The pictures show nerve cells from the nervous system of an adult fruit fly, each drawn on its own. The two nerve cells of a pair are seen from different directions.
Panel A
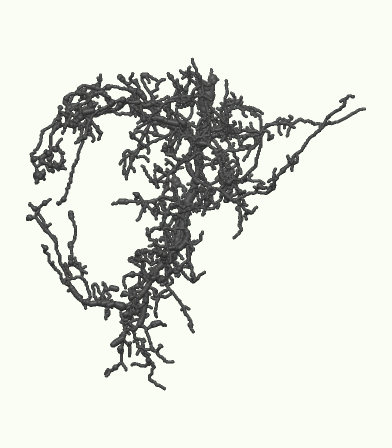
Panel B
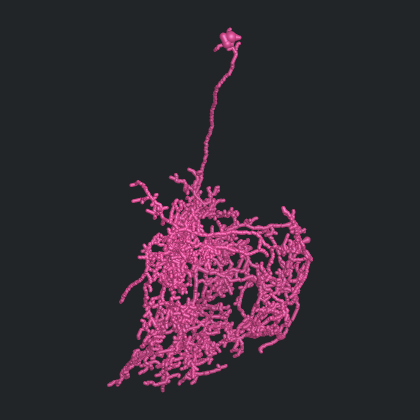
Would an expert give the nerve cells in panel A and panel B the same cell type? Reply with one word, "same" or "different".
same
